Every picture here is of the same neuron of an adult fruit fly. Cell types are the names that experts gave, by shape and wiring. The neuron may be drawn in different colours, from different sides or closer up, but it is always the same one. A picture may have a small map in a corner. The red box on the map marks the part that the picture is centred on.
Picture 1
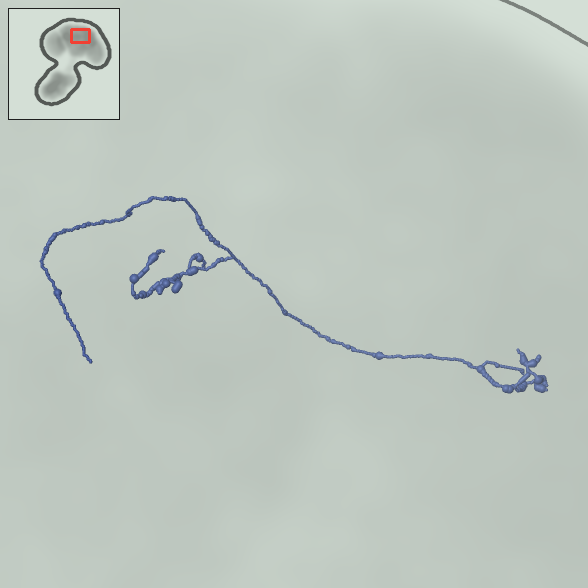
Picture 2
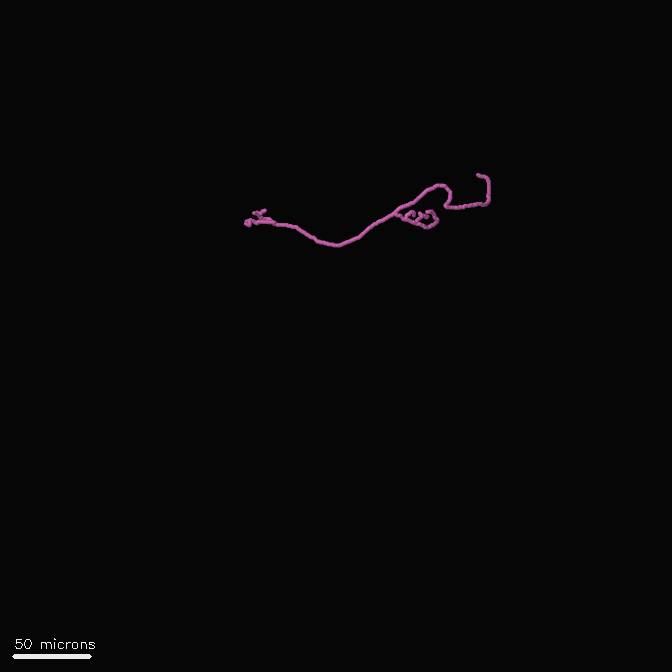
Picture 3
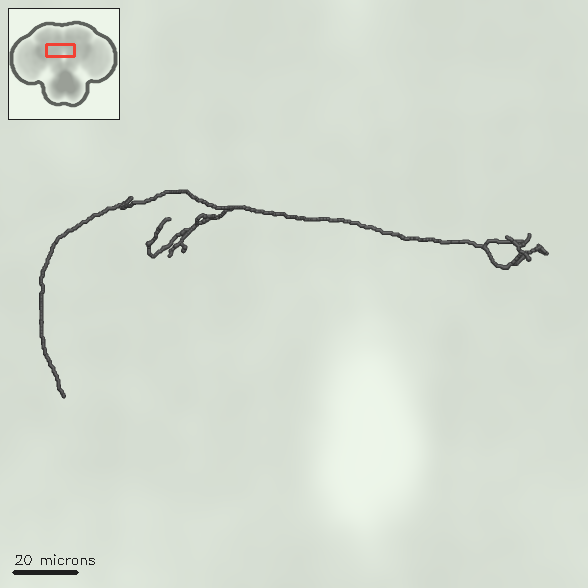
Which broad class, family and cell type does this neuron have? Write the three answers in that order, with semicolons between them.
sensory neuron entering the brain; class olfactory; ORN_DL5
